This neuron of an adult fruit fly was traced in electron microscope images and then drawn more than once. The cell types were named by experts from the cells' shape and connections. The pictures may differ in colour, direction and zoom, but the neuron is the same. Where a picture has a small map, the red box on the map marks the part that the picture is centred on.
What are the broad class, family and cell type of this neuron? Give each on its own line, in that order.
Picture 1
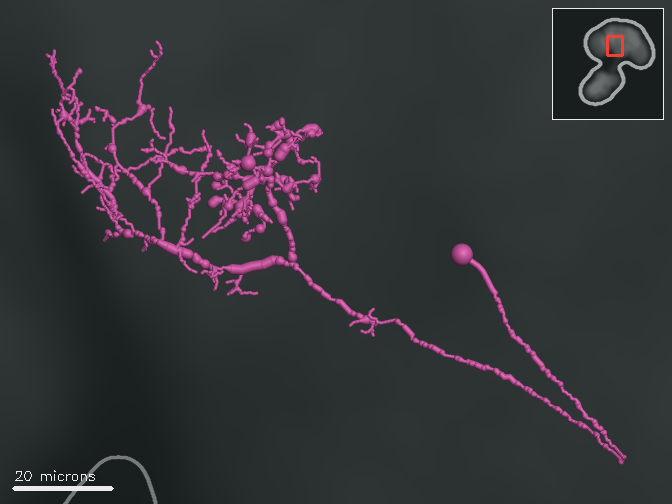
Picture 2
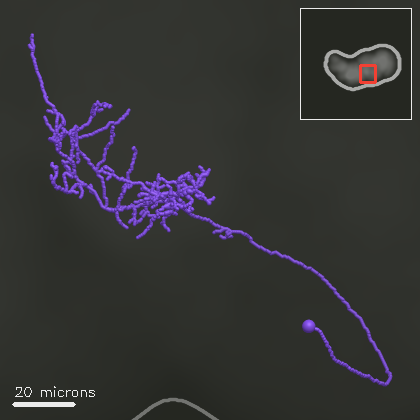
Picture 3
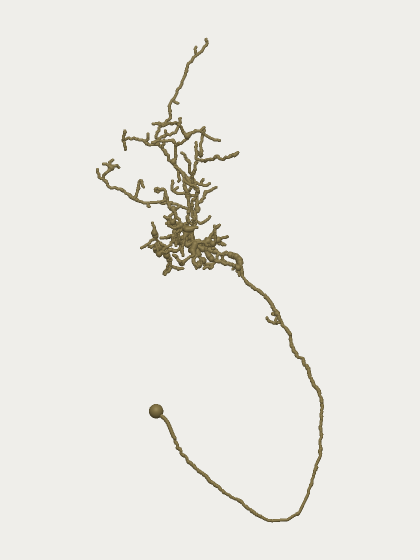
central-brain intrinsic neuron
hemilineage MD3
WED204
